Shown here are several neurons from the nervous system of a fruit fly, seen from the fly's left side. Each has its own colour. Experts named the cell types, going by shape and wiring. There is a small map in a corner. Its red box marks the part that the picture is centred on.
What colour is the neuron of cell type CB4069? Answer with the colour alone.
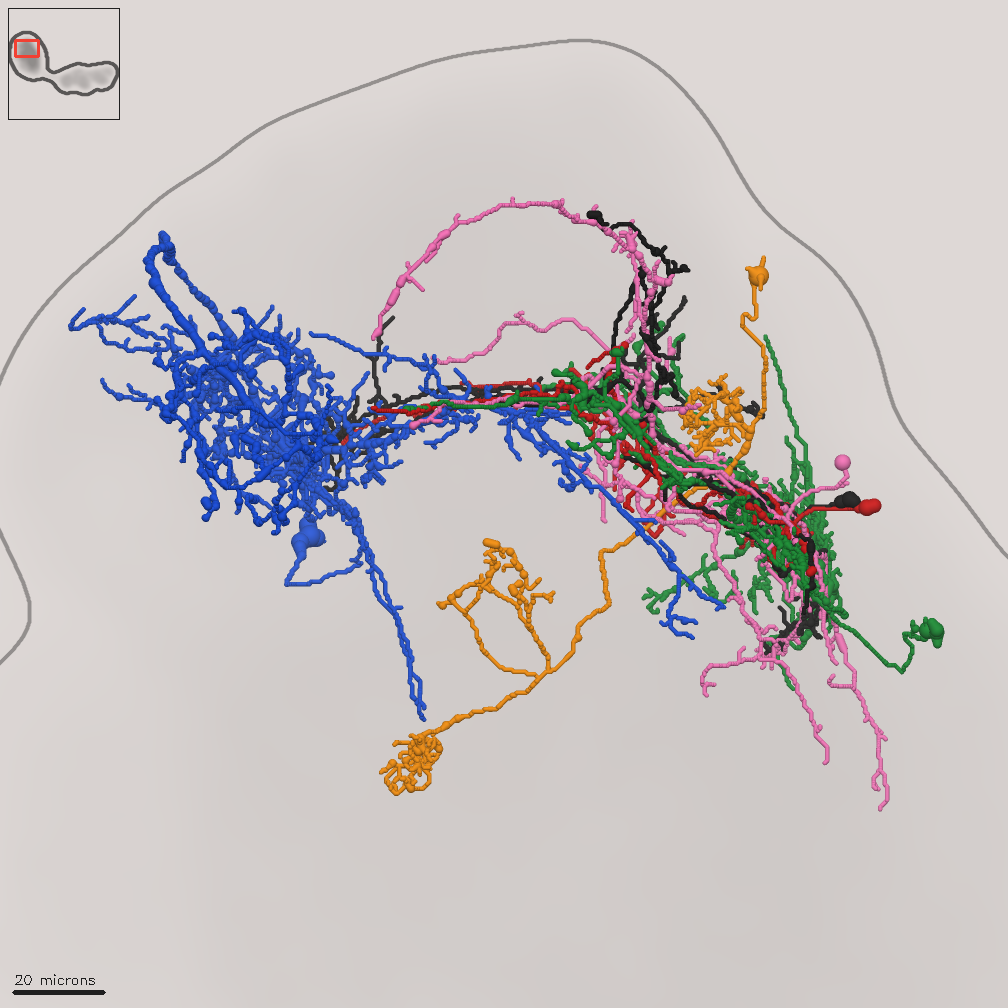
red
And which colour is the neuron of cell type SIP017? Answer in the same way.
blue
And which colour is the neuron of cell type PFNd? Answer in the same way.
orange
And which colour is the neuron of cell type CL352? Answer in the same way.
green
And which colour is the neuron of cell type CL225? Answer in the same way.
black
